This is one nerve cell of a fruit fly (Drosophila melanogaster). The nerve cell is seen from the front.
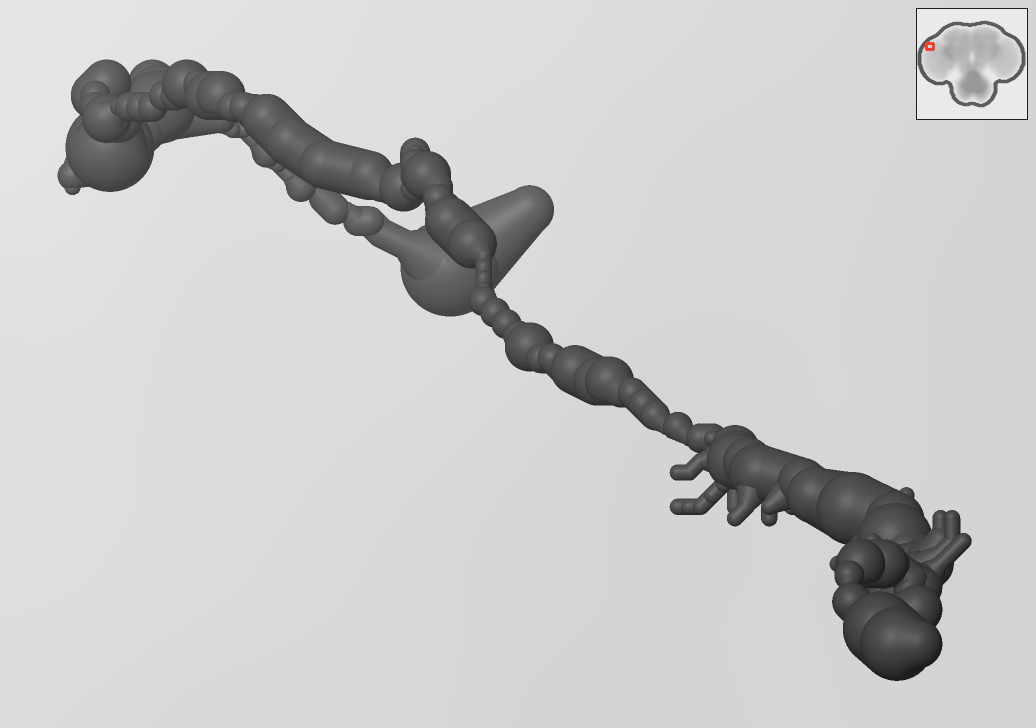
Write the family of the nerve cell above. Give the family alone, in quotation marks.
"L"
